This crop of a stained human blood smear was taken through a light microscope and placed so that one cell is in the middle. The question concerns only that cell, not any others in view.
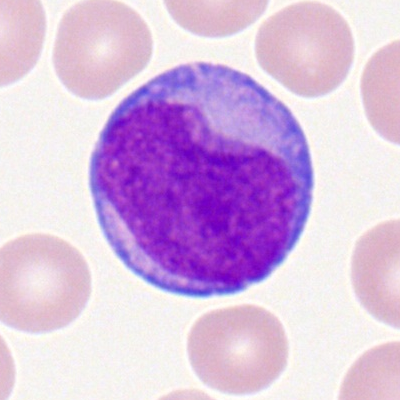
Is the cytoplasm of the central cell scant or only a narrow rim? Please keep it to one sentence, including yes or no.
Yes, most of the cell is filled by the nucleus.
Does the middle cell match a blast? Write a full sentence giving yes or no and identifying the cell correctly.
Yes, the central cell is to be recorded as a blast.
